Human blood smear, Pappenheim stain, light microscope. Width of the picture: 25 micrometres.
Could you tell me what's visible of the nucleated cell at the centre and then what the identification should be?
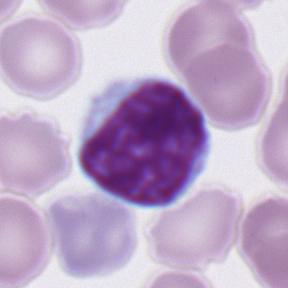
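The nucleus occupies most of the cell, with only a narrow rim of cytoplasm around it. Its chromatin is dark purple and coarsely clumped. The cytoplasm contains neither granules nor vacuoles. This cell is a typical lymphocyte.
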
